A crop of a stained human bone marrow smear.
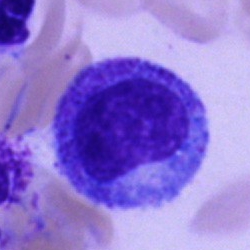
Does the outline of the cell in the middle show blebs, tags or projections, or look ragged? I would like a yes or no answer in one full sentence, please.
No, no projections, blebs or ragged parts break the cell's outline.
